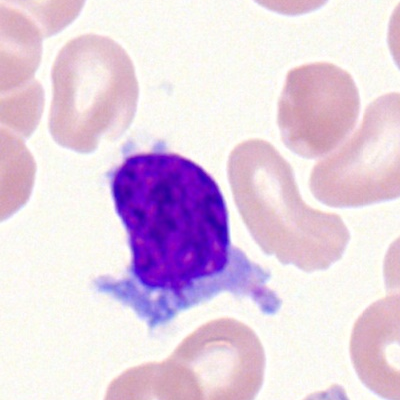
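Lymphocyte, the cell in the middle of a stained human blood smear. Its chromatin looks dense, dark purple and coarsely clumped. The cytoplasm is pale blue, and most of it lies below the nucleus. No vacuoles are seen in the cytoplasm.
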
